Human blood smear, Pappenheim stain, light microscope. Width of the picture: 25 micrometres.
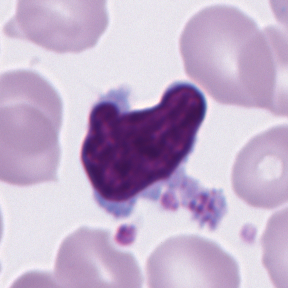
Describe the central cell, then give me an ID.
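Let's begin with the nucleus: see how irregular its outline is, with a shallow notch in the upper edge. What little cytoplasm shows is pale blue. Now follow its edge, and you'll notice it is ragged and frayed rather than smooth. You won't find any vacuoles in it. So what you are looking at is a typical lymphocyte.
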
